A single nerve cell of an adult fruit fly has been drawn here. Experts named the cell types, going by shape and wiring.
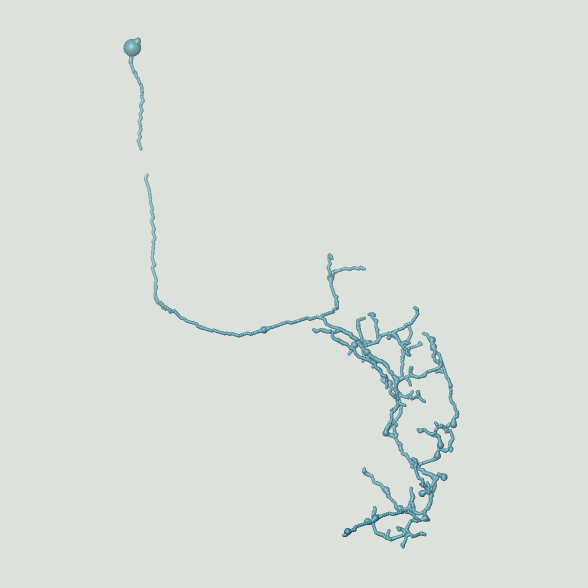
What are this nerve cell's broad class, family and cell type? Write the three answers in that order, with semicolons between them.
central-brain intrinsic neuron; hemilineage SLPpl1; SLP268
